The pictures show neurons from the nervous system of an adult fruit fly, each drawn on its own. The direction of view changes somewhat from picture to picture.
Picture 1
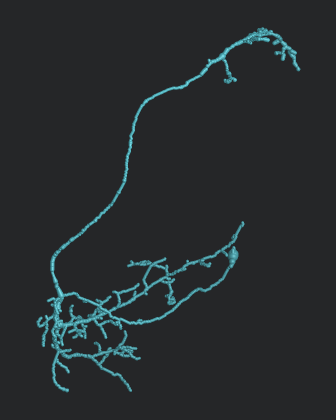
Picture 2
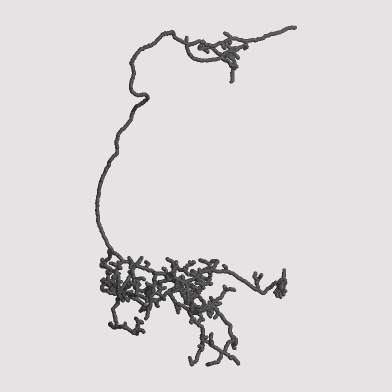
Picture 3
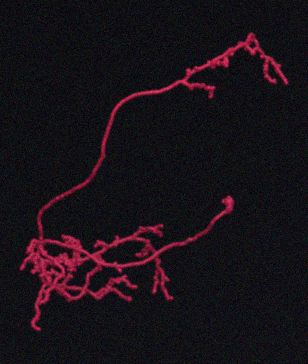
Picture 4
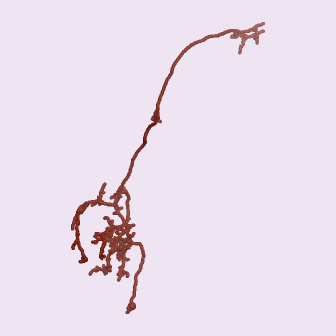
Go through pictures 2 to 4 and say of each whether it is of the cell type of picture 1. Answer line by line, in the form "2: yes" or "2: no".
2: no
3: yes
4: no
